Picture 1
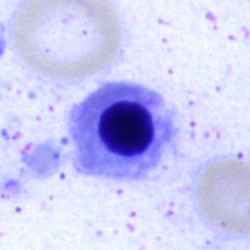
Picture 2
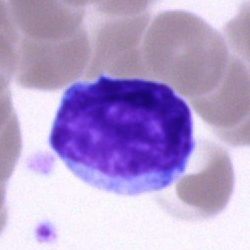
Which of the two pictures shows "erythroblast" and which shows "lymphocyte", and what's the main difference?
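Assignment: picture 1, erythroblast; picture 2, lymphocyte. Outline: erythroblast angular, somewhat polygonal; lymphocyte broadly oval. Chromatin: erythroblast uniformly dense and very dark, no internal pattern, no nucleoli; lymphocyte dark purple, coarsely mottled with paler patches.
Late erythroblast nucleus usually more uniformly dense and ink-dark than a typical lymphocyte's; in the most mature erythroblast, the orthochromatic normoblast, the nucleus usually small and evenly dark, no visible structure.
Lymphocyte cytoplasm small in amount, pale blue, a crescent along the lower edge, the nucleus filling most of the cell.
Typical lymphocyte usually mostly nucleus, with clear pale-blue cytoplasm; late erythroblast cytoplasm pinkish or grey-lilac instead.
Neither cell shows granules or vacuoles in the cytoplasm. Small purple specks scattered through the background around the erythroblast.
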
